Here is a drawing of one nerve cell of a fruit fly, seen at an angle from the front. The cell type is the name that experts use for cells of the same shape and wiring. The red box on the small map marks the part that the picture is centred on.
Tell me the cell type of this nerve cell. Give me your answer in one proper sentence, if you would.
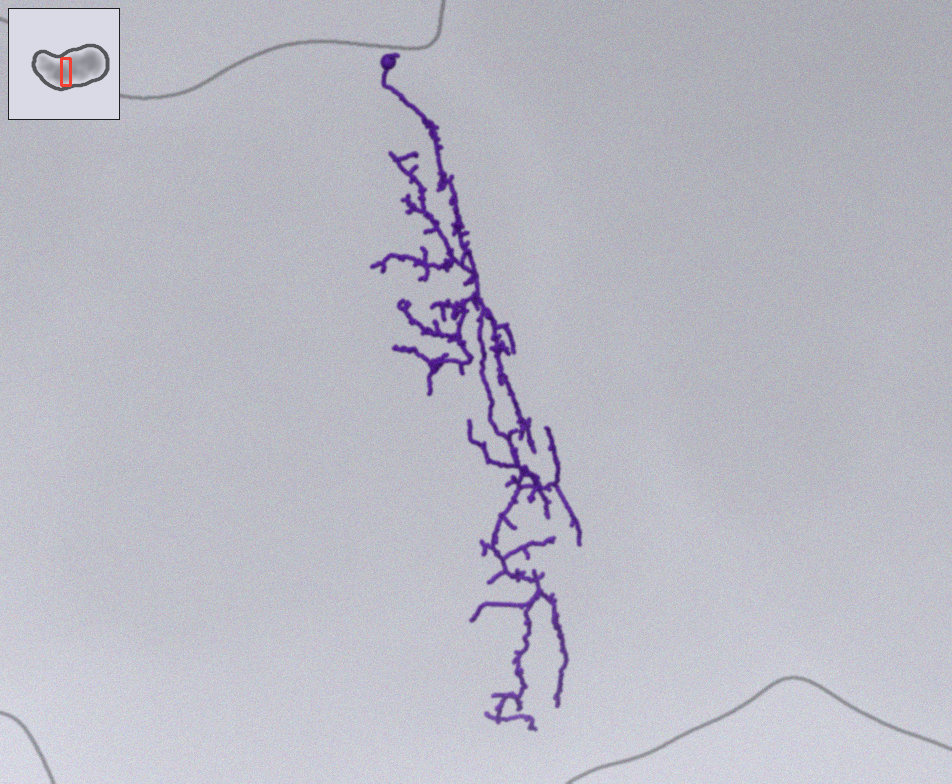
With respect to cell type, this nerve cell is Cm10.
